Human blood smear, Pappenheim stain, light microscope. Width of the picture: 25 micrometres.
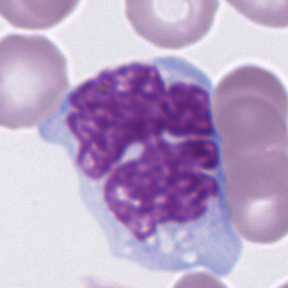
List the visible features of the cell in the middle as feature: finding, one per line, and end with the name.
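Nucleus: folded deeply, into several irregular lobes.
Granules: looking closely, none distinct.
Vacuoles: a few small clear ones, below the nucleus.
Outline: irregular, and angular too.
Name, then: monocyte.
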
